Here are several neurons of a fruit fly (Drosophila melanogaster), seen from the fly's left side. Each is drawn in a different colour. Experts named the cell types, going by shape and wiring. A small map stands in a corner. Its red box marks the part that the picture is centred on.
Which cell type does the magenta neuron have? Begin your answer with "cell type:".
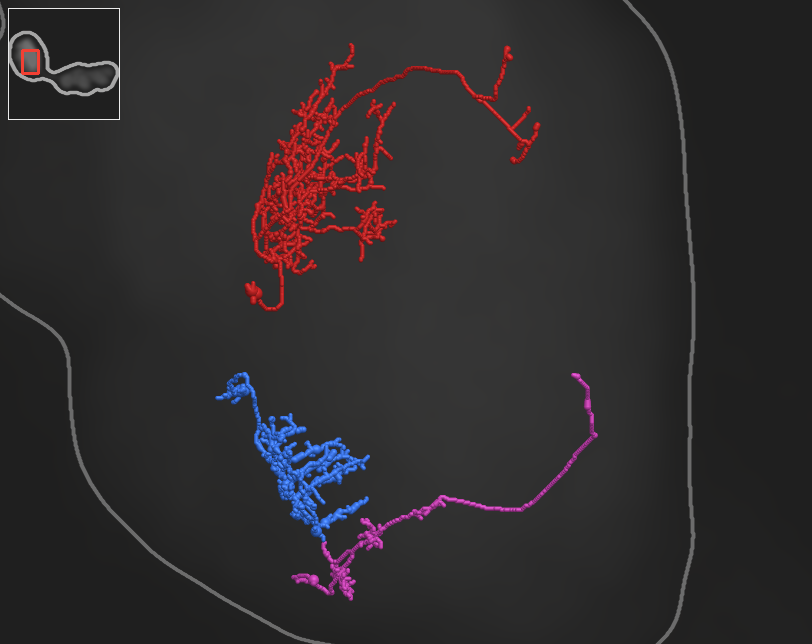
cell type: Tm3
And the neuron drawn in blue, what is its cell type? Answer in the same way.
cell type: Dm9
